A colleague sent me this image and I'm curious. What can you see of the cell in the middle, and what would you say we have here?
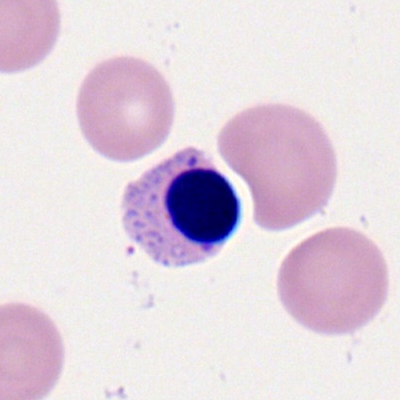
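Its outline is somewhat angular rather than smoothly round. The nucleus lies off-centre, displaced toward the right side, and shows no visible nucleoli. Many small purple-blue dots speckle the cytoplasm. This cell is an erythroblast.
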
